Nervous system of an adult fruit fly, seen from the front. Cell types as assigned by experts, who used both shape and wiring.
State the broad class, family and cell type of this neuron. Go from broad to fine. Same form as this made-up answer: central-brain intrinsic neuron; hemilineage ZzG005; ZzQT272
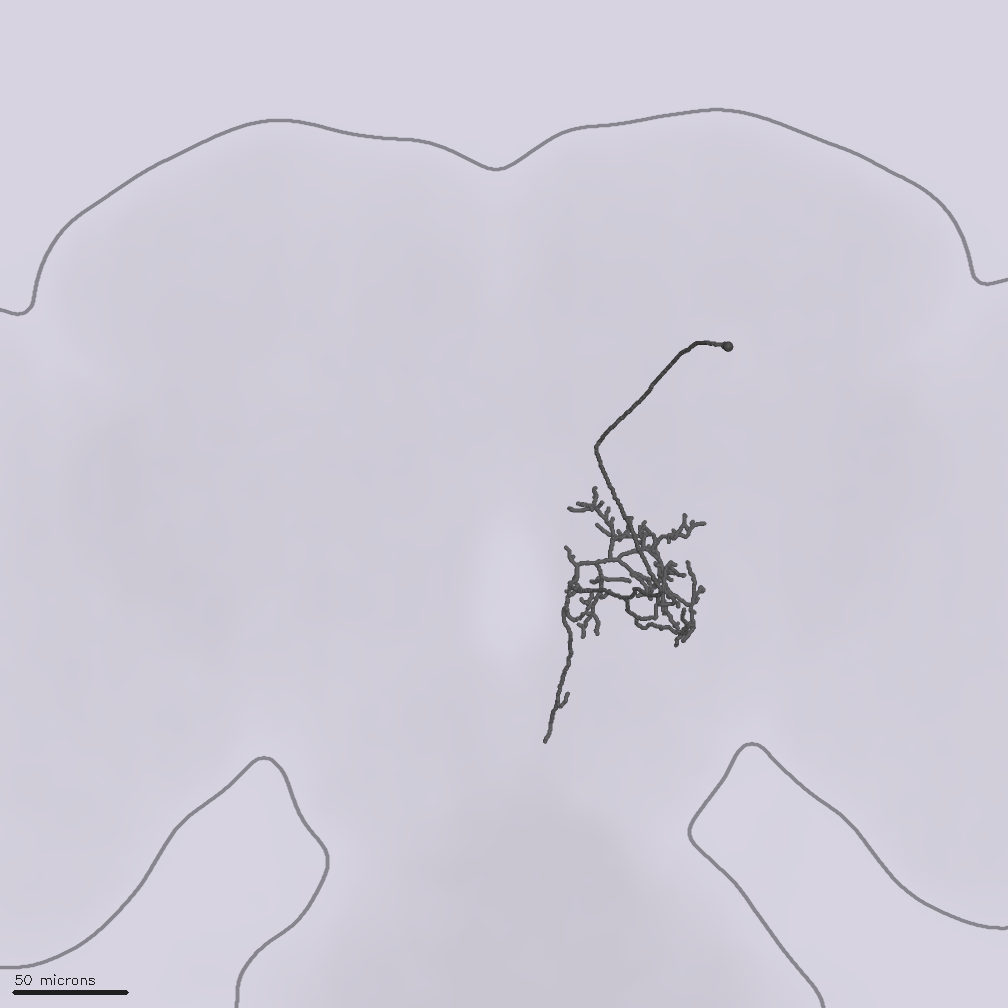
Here: central-brain intrinsic neuron; hemilineage WEDd1; CB1131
